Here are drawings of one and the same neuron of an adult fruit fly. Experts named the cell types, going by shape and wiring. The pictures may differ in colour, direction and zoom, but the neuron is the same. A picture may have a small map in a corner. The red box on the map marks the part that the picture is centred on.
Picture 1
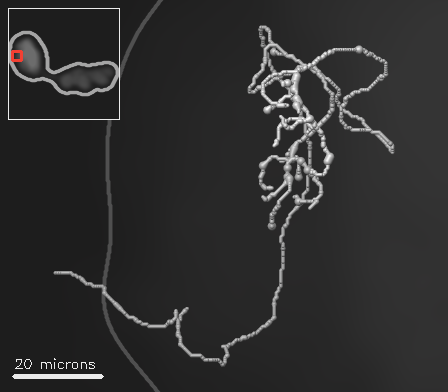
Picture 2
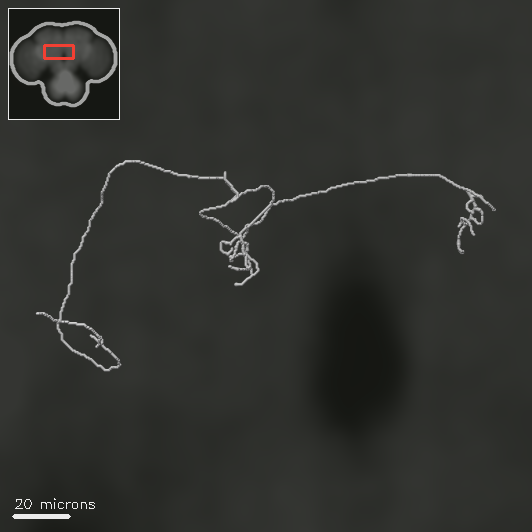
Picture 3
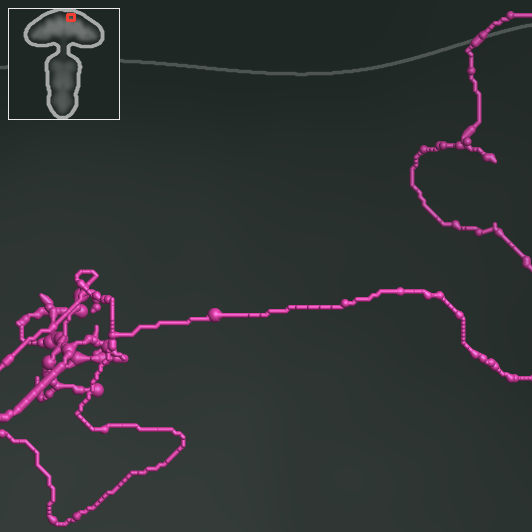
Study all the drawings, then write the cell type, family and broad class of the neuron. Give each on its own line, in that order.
ORN_DC4
class olfactory
sensory neuron entering the brain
